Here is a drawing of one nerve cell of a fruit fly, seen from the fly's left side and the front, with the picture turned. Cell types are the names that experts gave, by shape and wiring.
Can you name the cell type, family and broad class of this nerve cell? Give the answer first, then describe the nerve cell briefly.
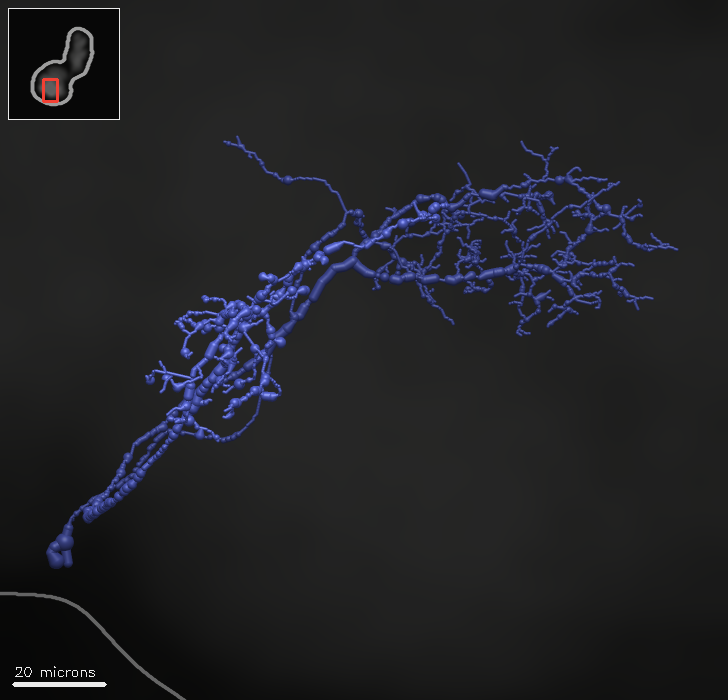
It is of cell type LC33. Its family is hemilineage SLPa&l1_lateral. It is a visual projection neuron. Its cell body lies at the lower left of the picture. From left to right in the picture it spans about 140 microns.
